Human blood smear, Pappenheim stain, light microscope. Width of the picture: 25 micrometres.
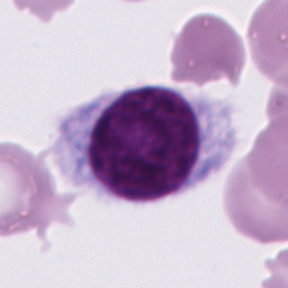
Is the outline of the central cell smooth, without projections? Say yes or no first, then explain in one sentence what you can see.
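No. The cell margin is frayed into fine, hair-like wisps rather than a smooth edge.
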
